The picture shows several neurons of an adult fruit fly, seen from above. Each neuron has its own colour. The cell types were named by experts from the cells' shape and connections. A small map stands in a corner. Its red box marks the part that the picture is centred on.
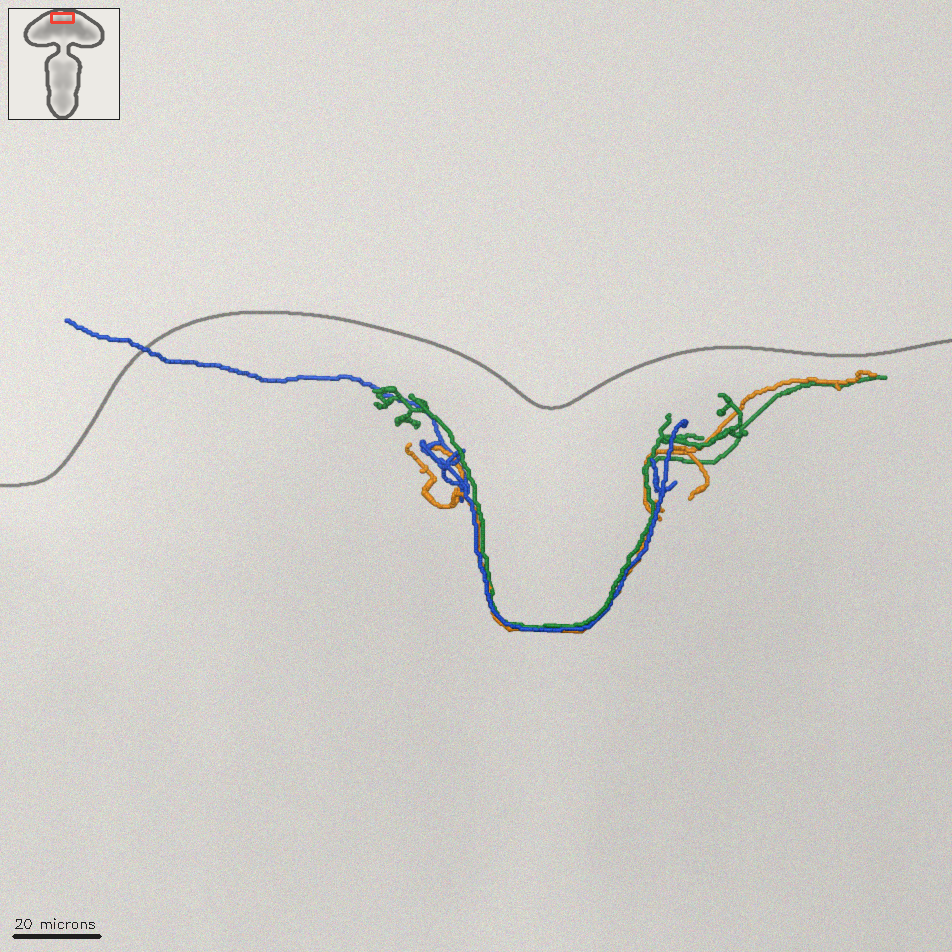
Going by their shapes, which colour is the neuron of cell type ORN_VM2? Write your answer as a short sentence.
The colour is blue.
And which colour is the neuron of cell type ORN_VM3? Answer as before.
The colour is orange.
